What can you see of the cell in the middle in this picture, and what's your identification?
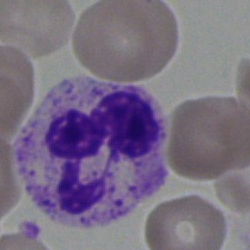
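Outline round, edge smooth. Chromatin dense, dark purple, coarsely clumped. Cytoplasm abundant, pale lilac, small purple granules scattered throughout. Segmented neutrophil.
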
